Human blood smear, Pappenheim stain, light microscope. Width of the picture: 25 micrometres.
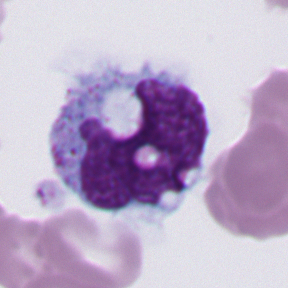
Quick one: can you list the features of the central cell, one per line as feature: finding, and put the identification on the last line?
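Nucleus: deeply indented, a horseshoe opening upward, I'd say.
Chromatin: dark purple all through, as far as I can see.
Cytoplasm: pale blue-grey, lying mostly left of the nucleus.
Granules: fine, pinkish-purple, scattered through the cytoplasm.
Name: monocyte.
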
